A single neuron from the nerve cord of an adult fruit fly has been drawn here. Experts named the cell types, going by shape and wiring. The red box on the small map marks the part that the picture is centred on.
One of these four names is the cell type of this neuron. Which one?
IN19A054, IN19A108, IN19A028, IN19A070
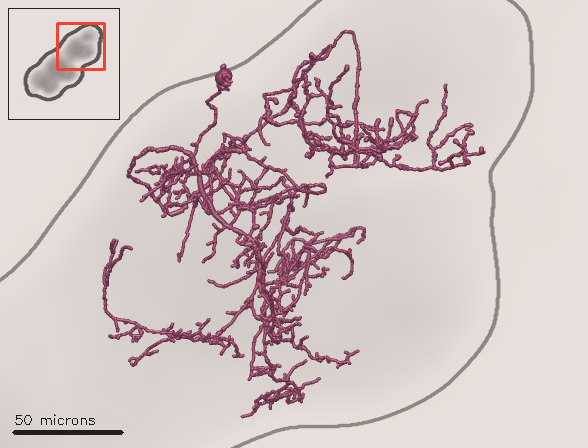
IN19A028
